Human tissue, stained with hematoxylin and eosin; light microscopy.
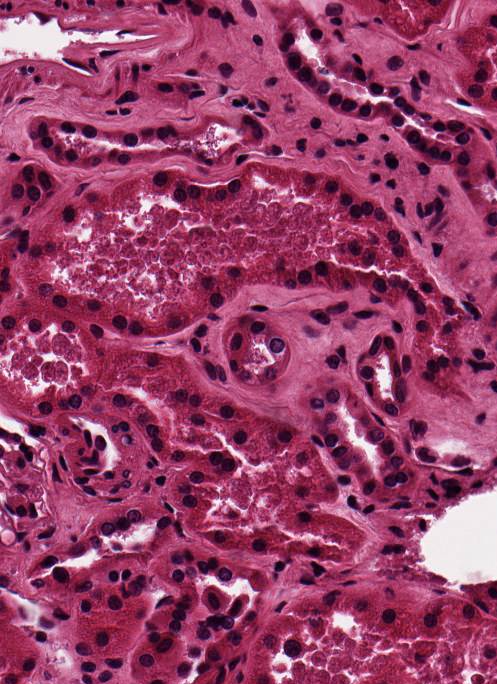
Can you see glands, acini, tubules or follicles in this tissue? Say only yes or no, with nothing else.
Yes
